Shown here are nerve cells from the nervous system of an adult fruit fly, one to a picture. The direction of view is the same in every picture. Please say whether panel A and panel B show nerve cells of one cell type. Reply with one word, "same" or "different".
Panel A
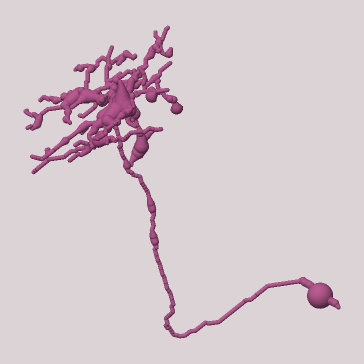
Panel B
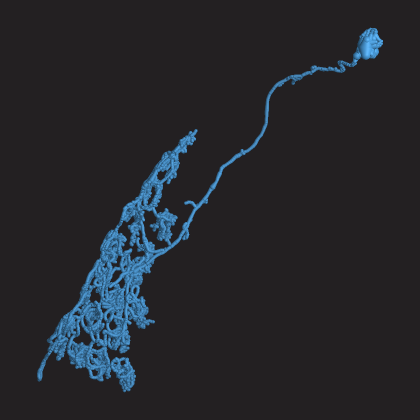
different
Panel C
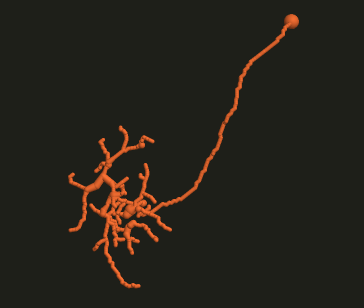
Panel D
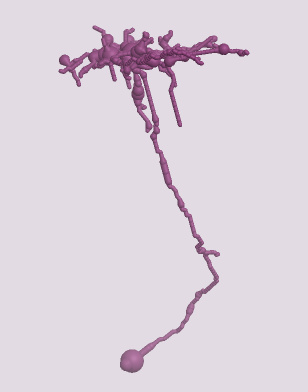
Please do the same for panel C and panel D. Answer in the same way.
same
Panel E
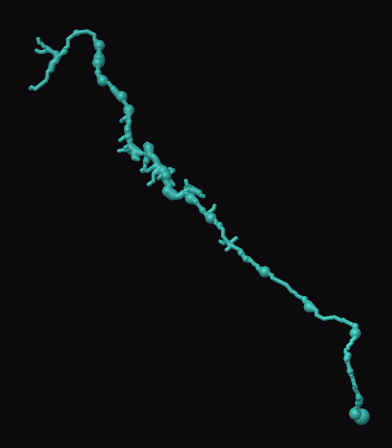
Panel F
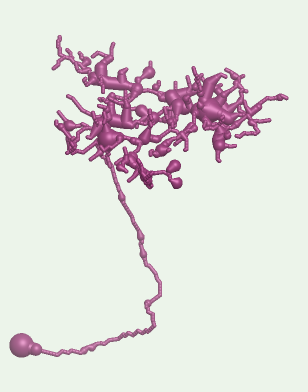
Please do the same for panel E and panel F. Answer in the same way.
different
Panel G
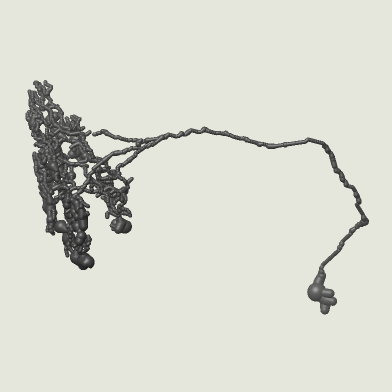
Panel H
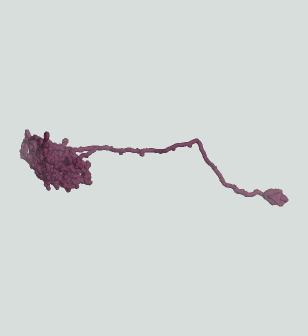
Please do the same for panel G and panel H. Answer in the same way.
same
